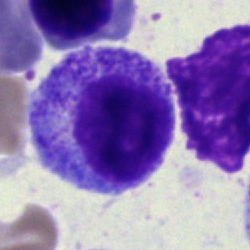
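Myelocyte, the central cell of the smear. Looking it over, I notice the nucleus sits off-centre, toward the right side of the cell, and its chromatin stains dark purple throughout. Then, on the left of the nucleus, the cytoplasm spreads as a broad crescent. And all through that cytoplasm, purple granules are scattered.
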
